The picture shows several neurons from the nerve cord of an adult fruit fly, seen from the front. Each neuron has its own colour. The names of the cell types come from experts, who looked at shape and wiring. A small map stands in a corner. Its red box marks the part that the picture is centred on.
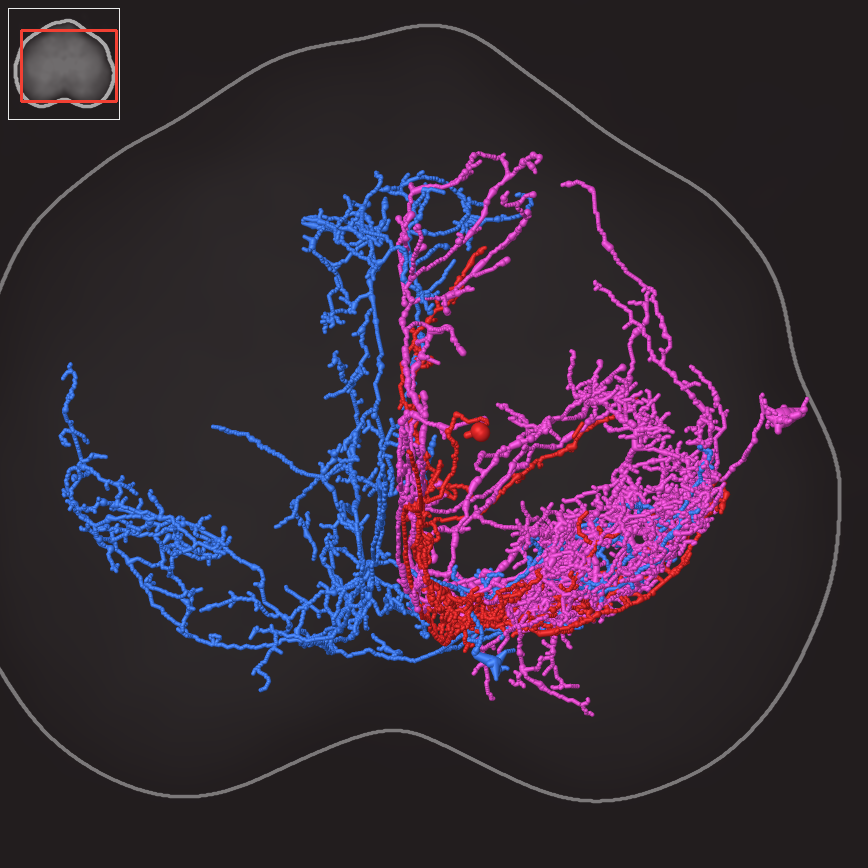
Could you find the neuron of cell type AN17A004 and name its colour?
magenta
